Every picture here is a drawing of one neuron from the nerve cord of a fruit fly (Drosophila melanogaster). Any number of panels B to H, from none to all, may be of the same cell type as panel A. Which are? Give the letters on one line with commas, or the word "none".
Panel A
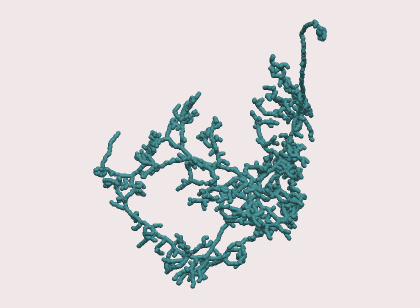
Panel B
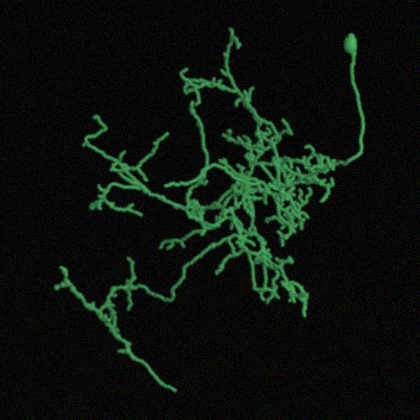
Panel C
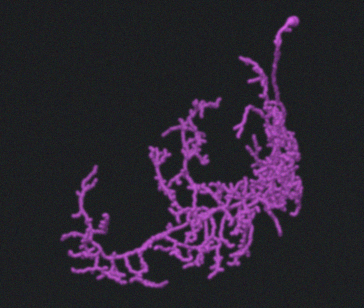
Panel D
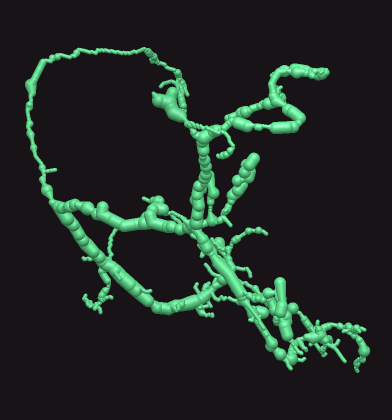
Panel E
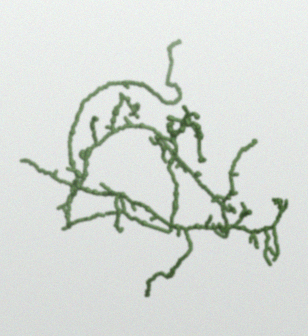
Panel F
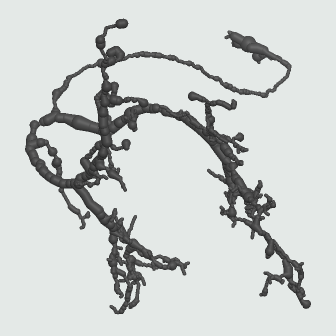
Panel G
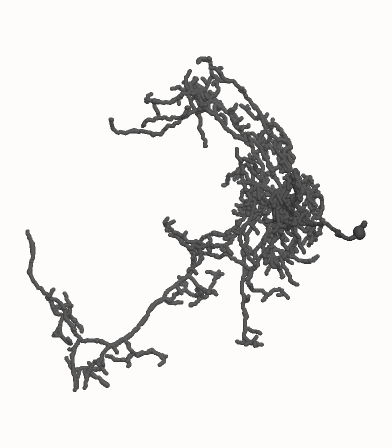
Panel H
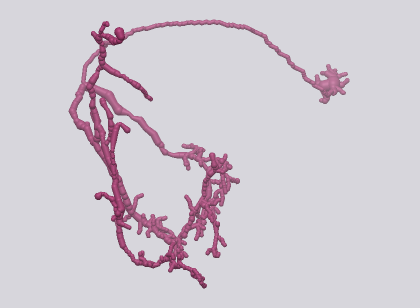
B, C, G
